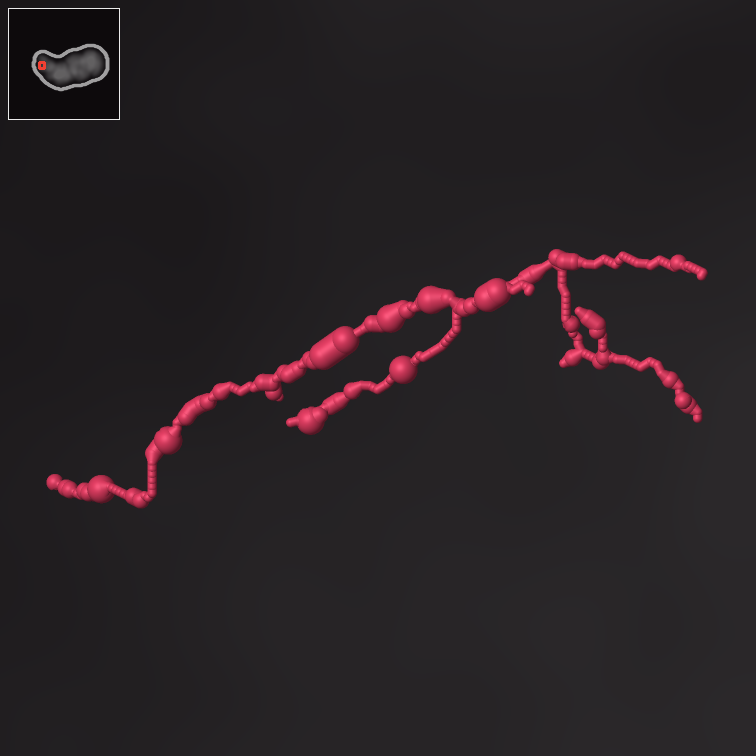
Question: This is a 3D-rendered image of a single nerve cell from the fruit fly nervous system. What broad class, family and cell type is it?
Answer: sensory neuron entering the nerve cord; class mechanosensory tactile; SNta27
